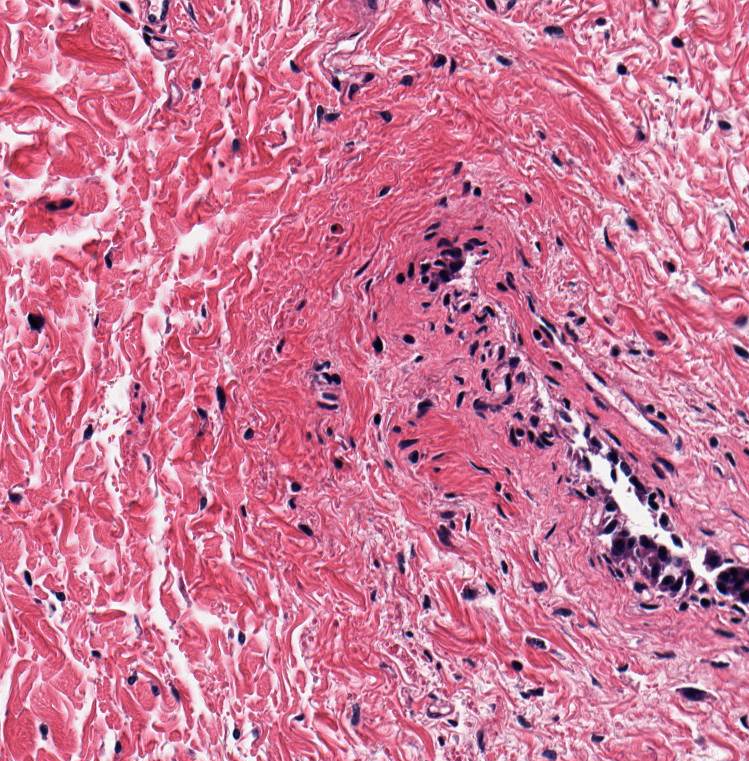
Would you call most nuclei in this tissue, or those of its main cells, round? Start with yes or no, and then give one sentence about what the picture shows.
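No. Scattered small, dark, elongated spindle-shaped nuclei lie sparsely among the collagen throughout the field.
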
